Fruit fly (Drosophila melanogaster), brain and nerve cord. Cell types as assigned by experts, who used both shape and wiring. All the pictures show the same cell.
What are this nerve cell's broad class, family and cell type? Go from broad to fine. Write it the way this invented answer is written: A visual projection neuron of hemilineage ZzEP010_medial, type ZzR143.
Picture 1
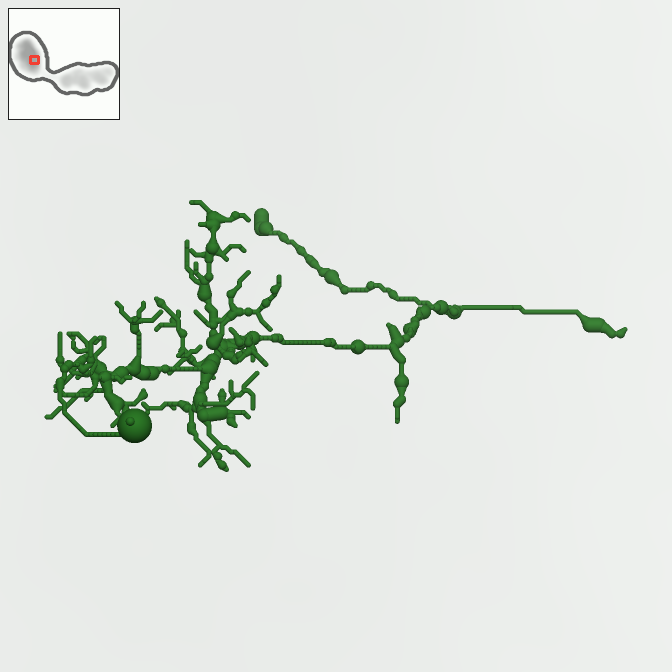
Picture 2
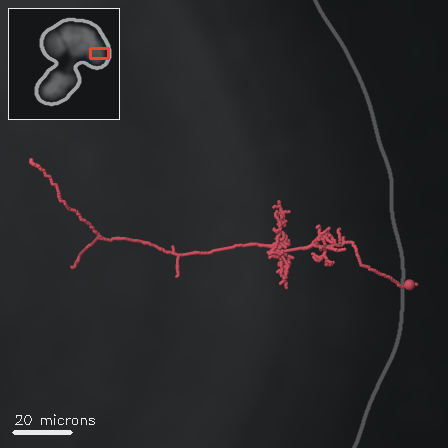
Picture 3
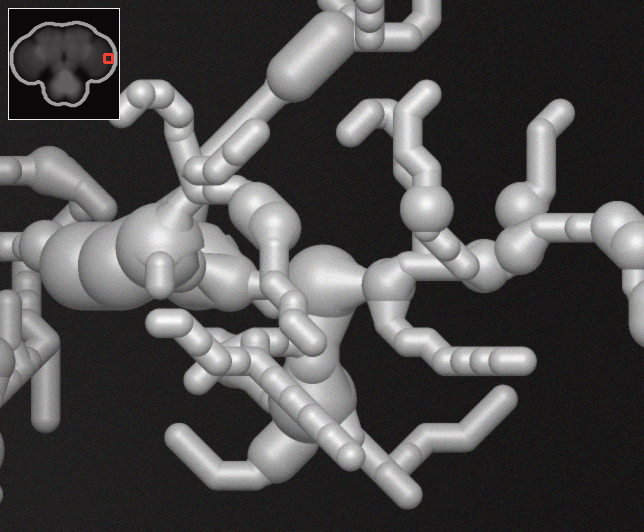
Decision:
An optic-lobe intrinsic neuron of the TmY family, type TmY3.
